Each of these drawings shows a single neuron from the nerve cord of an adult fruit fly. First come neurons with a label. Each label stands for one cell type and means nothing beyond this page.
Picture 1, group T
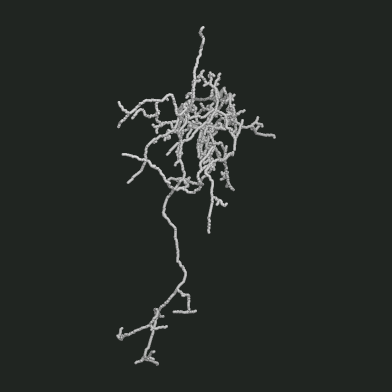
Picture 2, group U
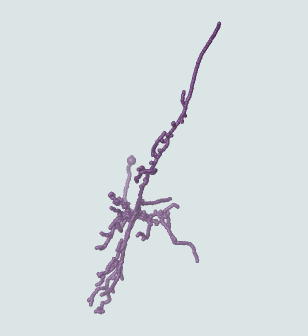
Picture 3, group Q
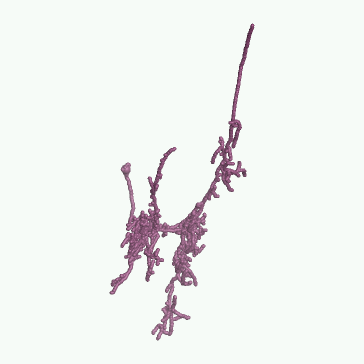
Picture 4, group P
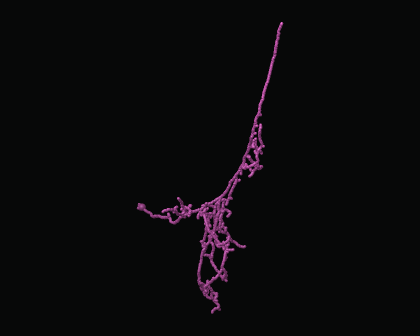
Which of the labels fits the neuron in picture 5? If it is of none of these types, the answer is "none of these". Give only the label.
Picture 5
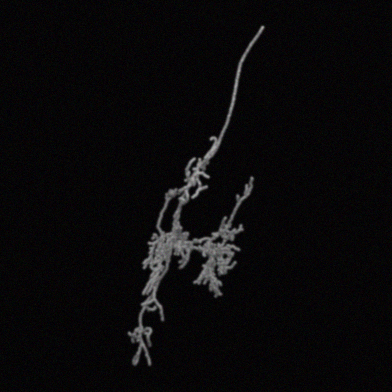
group Q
